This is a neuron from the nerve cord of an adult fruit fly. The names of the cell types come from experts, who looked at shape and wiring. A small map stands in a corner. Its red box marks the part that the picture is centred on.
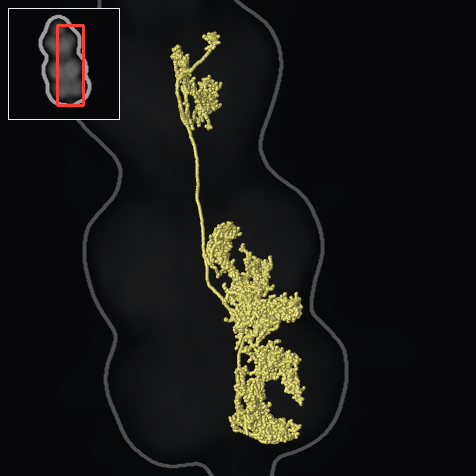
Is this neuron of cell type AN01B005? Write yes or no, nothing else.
no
